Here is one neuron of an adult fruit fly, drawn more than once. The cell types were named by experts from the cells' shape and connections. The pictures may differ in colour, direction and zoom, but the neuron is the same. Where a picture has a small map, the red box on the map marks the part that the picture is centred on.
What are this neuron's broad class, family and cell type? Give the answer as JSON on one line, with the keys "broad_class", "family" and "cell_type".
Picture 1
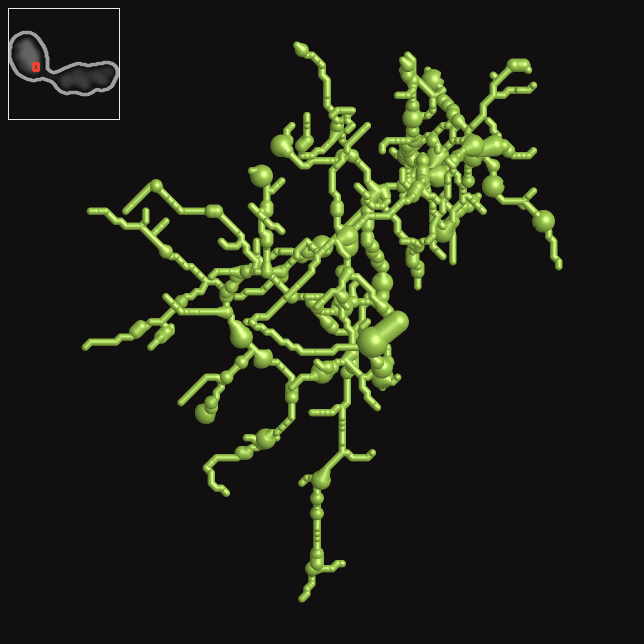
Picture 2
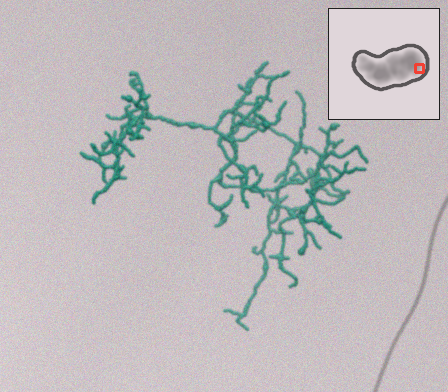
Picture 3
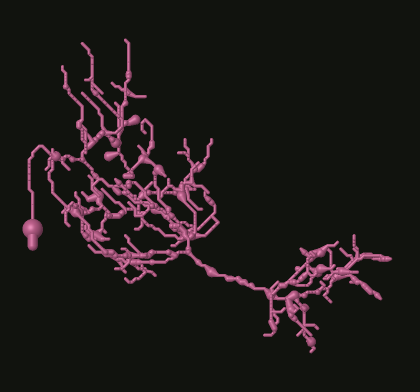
{"broad_class": "optic-lobe intrinsic neuron", "family": "Mi", "cell_type": "Mi14"}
